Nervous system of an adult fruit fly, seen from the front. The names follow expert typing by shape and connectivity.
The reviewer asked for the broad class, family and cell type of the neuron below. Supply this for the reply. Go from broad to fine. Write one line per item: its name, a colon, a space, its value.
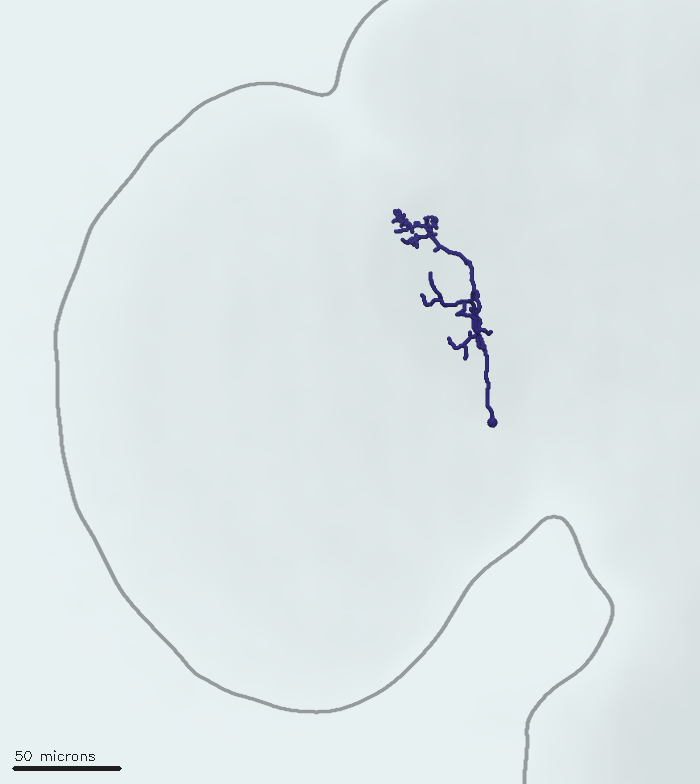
broad class: visual projection neuron
family: LC
cell type: LC12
